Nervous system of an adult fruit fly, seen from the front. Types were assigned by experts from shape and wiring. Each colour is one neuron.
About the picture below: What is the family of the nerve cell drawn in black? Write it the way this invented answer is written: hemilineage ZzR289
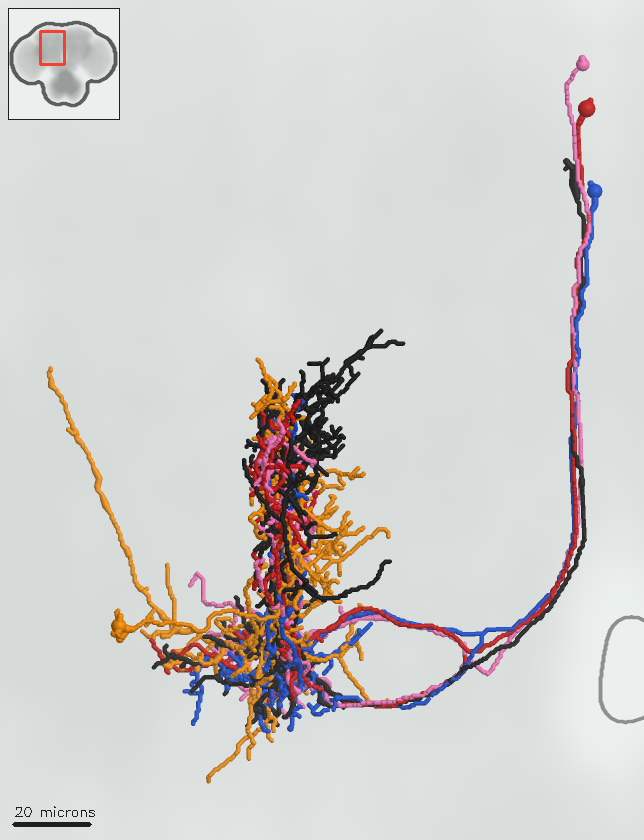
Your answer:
hemilineage DM1_antero_ventral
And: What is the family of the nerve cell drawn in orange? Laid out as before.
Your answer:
hemilineage LALa1_posterior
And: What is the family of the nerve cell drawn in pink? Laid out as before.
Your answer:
hemilineage DM1_antero_ventral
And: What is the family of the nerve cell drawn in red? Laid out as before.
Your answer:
hemilineage DM1_antero_ventral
